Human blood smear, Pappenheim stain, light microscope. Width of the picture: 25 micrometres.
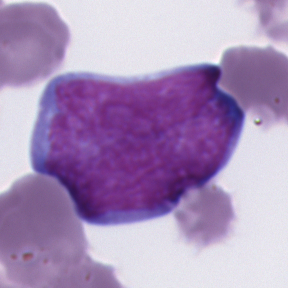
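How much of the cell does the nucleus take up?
About 80% of its area, in a cell about 19 by 14 micrometres, and it's a single unlobed mass following the cell's angular shape.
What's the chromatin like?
Finely and evenly stippled, with no coarse dark clumps.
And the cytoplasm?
Just a thin blue rim around the nucleus.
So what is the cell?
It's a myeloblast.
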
